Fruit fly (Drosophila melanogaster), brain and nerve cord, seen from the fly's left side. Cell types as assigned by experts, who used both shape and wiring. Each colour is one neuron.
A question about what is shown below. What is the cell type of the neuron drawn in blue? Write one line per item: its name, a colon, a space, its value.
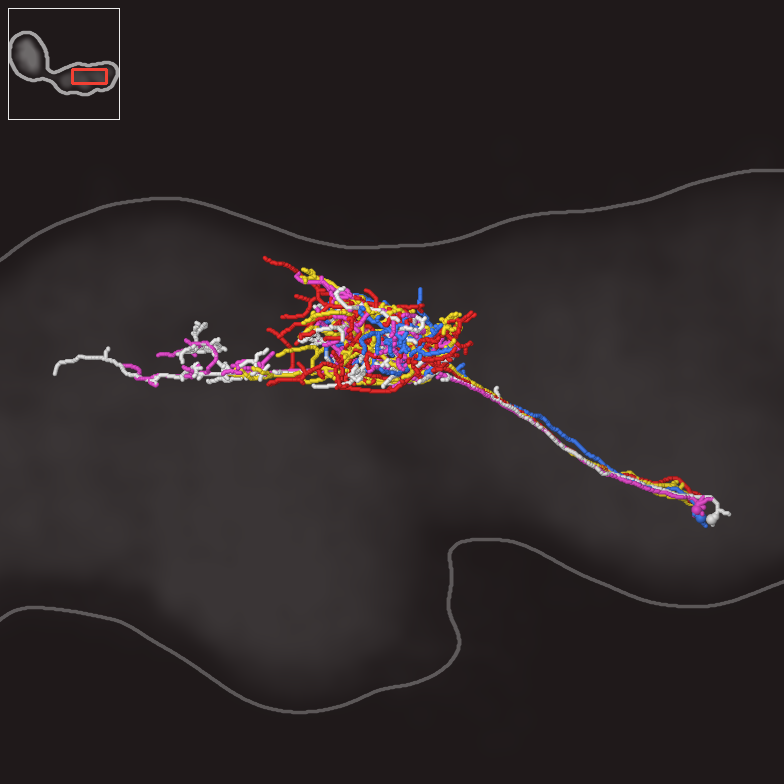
cell type: IN16B084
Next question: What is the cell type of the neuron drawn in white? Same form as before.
cell type: IN16B048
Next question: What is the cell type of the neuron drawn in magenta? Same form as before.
cell type: IN16B059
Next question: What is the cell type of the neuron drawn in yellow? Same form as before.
cell type: IN16B066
